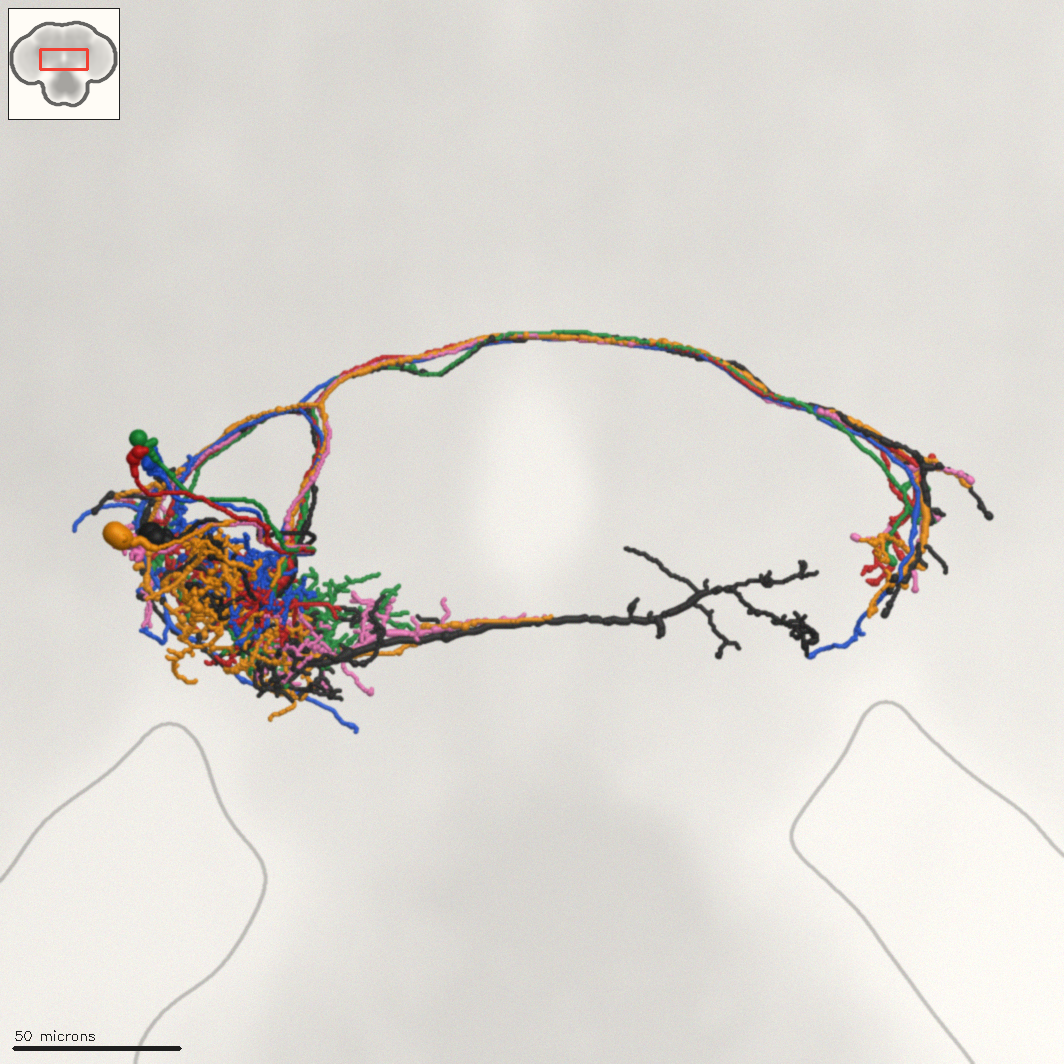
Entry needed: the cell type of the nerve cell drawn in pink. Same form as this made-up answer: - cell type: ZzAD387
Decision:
- cell type: CB3581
